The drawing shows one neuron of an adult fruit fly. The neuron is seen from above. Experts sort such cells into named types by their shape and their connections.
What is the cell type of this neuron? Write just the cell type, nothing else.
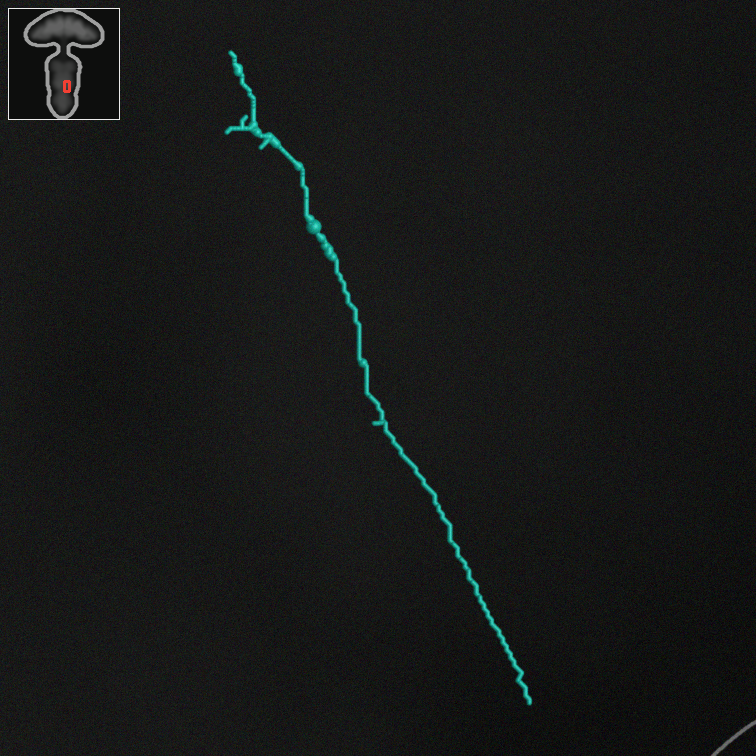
LgLG1b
